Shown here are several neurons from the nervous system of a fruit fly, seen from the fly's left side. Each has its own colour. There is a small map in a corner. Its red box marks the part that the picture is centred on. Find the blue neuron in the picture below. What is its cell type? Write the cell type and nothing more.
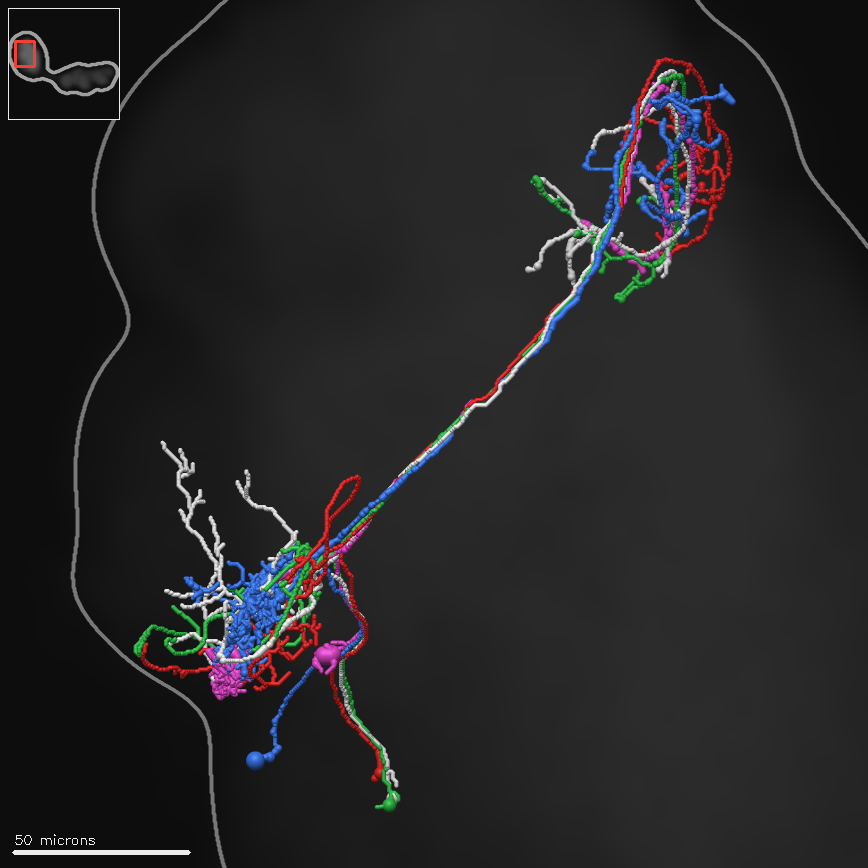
VC5_lvPN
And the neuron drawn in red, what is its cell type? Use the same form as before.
VM6_lvPN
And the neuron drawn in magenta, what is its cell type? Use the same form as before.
VM4_lvPN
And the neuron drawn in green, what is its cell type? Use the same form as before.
M_lvPNm46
